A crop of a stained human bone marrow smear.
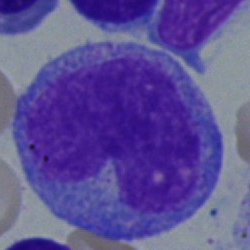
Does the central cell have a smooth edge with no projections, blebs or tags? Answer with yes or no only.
Yes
